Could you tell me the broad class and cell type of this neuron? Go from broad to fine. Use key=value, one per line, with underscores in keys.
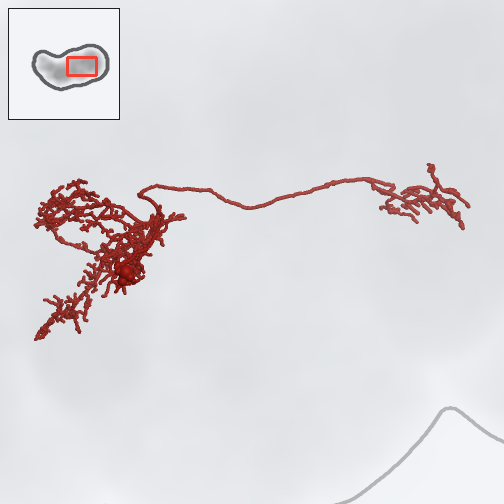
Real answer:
broad_class=central-brain intrinsic neuron
cell_type=PVLP019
